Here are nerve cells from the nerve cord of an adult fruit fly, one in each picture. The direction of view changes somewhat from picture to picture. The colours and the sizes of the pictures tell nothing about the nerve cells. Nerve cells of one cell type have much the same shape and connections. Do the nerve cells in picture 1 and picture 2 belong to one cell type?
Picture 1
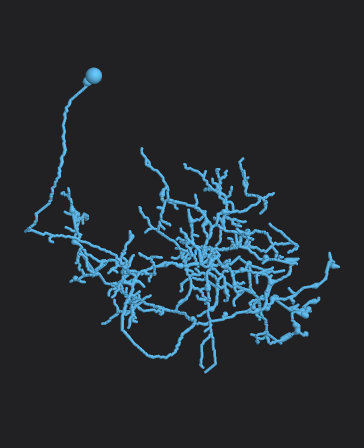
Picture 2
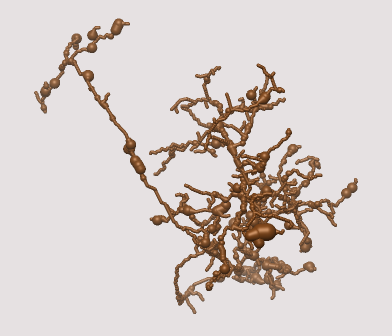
yes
